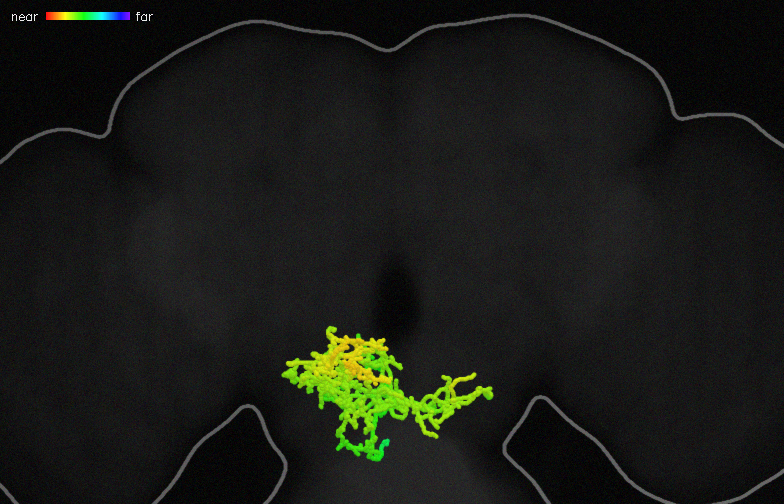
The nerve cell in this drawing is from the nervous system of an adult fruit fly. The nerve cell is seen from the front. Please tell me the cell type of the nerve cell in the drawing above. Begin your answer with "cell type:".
cell type: GNG576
